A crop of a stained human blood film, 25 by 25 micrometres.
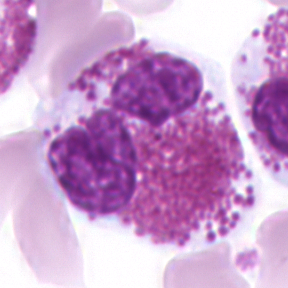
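Eosinophil, the central cell in a stained smear of human peripheral blood under the light microscope. The nucleus is divided into two separate lobes, neither showing nucleoli. Round granules of fairly uniform size pack the cytoplasm densely, most abundantly to the right of and below the nuclear lobes.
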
